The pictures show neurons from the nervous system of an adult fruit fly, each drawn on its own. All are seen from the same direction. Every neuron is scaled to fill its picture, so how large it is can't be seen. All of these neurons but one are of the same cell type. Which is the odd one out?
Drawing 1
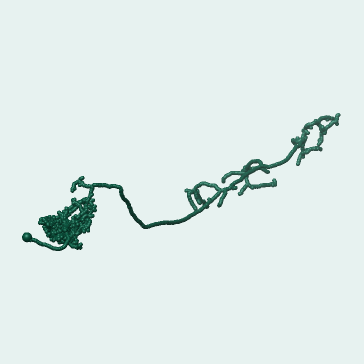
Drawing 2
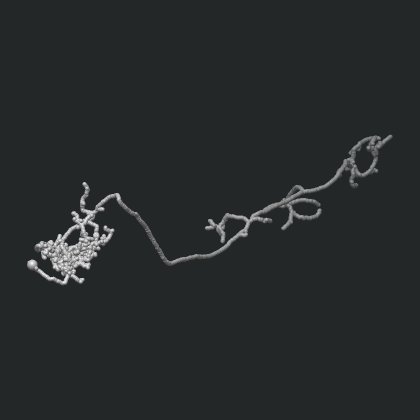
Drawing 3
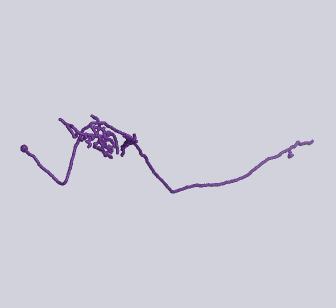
3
